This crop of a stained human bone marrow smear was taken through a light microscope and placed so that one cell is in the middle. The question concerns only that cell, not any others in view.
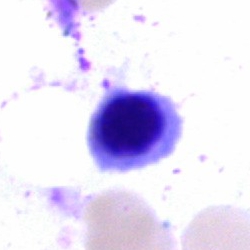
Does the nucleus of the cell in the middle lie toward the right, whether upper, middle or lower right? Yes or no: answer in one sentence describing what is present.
No, the nucleus sits toward the left, whether upper, middle or lower.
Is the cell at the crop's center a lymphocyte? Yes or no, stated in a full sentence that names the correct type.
No, not a lymphocyte here; the centered cell is a normoblast.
